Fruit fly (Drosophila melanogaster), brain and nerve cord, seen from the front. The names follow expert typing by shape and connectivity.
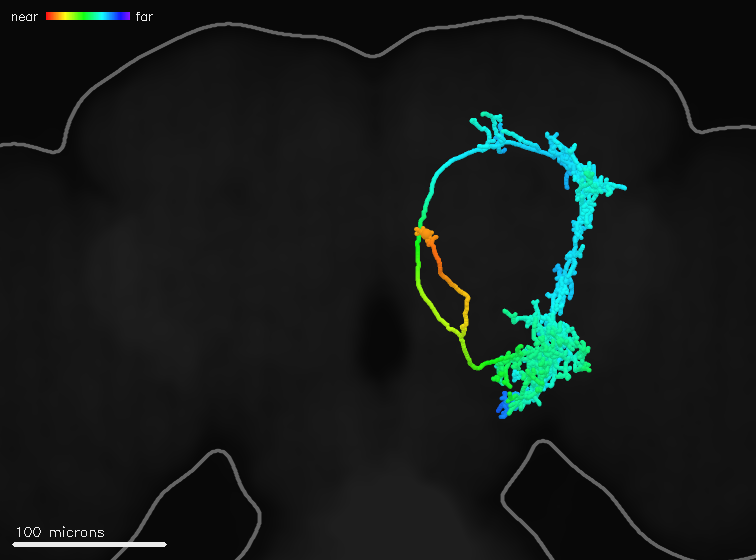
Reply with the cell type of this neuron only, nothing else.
WED182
